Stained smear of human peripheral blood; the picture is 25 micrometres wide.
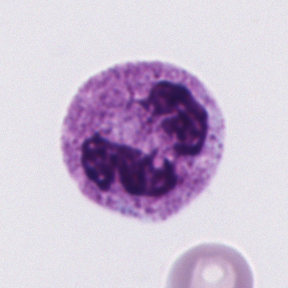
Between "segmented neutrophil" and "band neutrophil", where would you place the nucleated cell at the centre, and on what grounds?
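I'd call this a segmented neutrophil rather than a band neutrophil. Going round it, the outline is round with a smooth edge, and it measures about 14 micrometres across. The chromatin is dark purple and coarsely clumped. There's plenty of cytoplasm, pinkish-lilac, with fine pinkish-violet granules spread evenly through it.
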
